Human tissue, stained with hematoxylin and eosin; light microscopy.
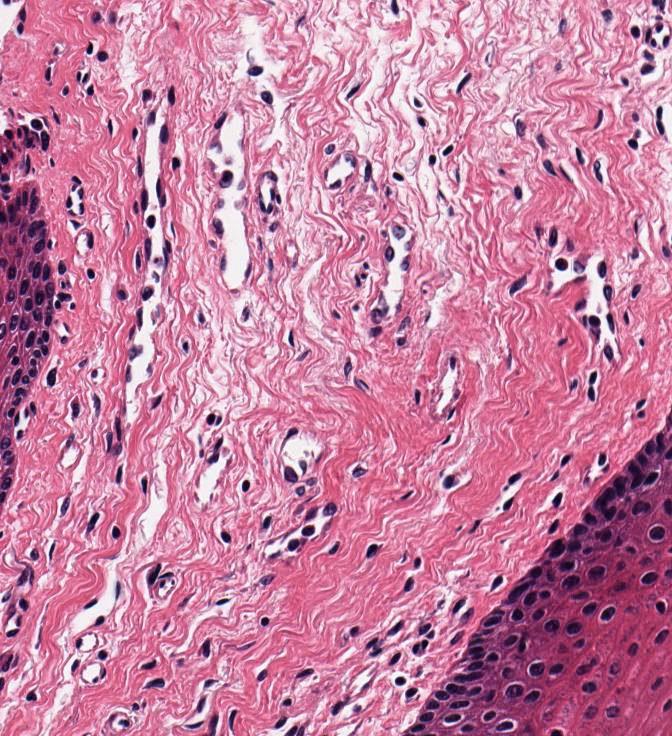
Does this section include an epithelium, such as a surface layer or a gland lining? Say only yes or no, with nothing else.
Yes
